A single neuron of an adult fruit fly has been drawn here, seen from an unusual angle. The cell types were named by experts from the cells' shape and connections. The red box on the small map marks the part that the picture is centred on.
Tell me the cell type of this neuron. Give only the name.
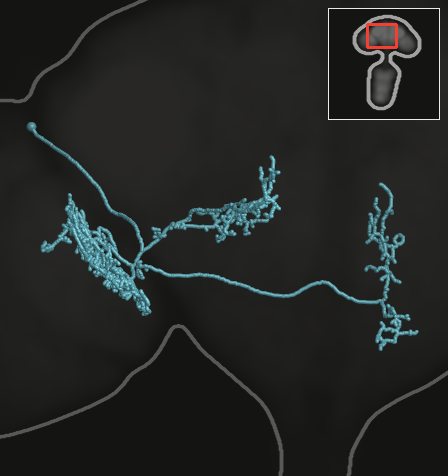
LoVP86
